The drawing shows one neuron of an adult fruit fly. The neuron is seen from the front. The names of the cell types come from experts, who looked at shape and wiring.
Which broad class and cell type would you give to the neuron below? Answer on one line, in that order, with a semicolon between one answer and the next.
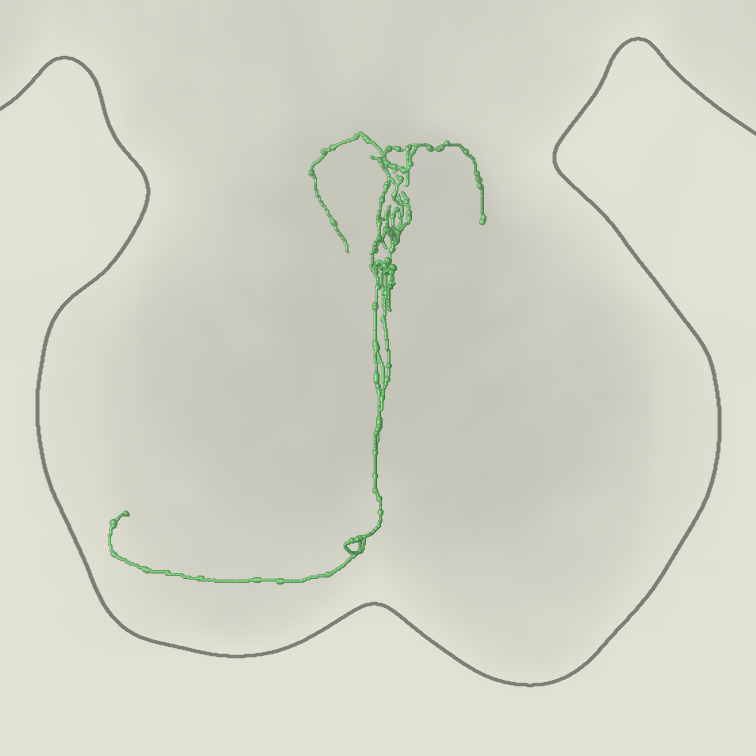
sensory neuron entering the nerve cord; SNxx32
